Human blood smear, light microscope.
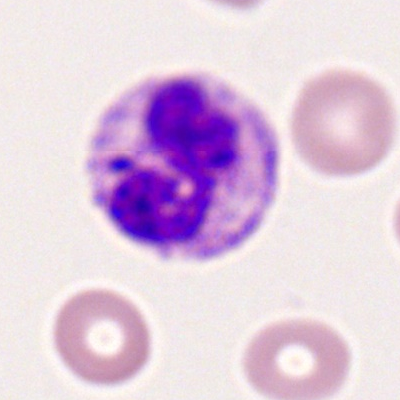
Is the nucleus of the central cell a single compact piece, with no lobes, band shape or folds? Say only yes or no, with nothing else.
No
